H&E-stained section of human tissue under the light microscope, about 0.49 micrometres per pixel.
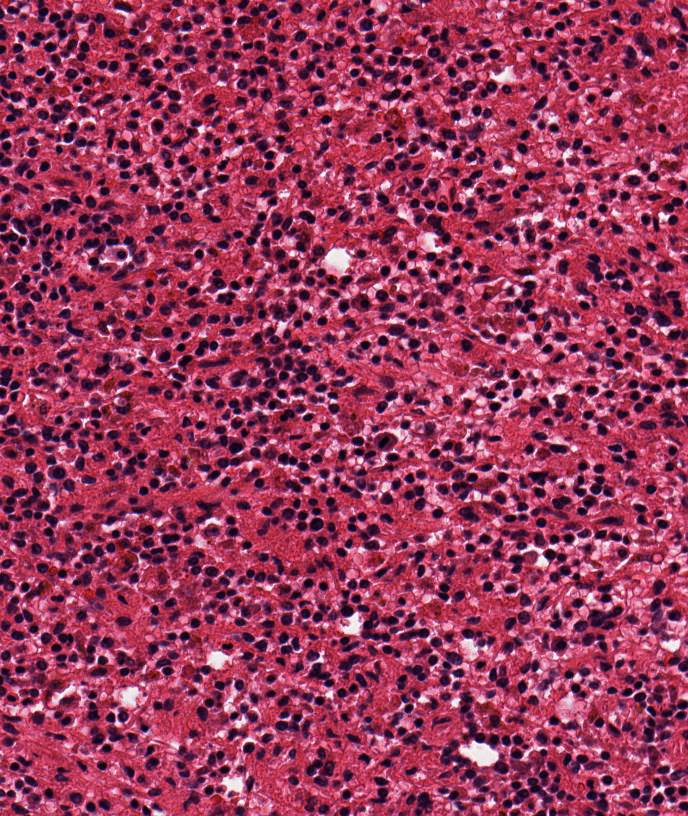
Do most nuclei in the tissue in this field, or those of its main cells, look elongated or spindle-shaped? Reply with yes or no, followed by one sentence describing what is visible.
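No. Most nuclei are small, round and darkly stained, and fairly uniform from cell to cell.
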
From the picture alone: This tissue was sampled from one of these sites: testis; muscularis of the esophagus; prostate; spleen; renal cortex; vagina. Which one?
spleen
